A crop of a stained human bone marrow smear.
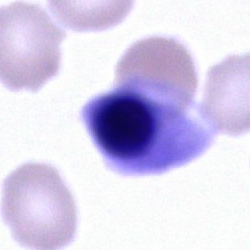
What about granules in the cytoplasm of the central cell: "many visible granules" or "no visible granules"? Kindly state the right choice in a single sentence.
Its cytoplasm is free of any visible granules.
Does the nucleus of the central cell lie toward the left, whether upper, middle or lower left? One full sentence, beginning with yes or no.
Yes, it is toward the left that the nucleus of this cell lies.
